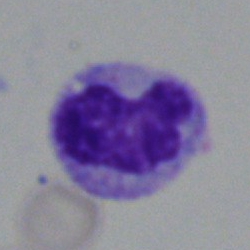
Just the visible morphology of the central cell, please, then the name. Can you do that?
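The upper border of the nucleus bears a notch, which gives it a lobed, bean-like shape. This nucleus fills most of the cell. Cytoplasm is pale lilac-grey, and its widest rim lies below the nucleus. The cell is a monocyte.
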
